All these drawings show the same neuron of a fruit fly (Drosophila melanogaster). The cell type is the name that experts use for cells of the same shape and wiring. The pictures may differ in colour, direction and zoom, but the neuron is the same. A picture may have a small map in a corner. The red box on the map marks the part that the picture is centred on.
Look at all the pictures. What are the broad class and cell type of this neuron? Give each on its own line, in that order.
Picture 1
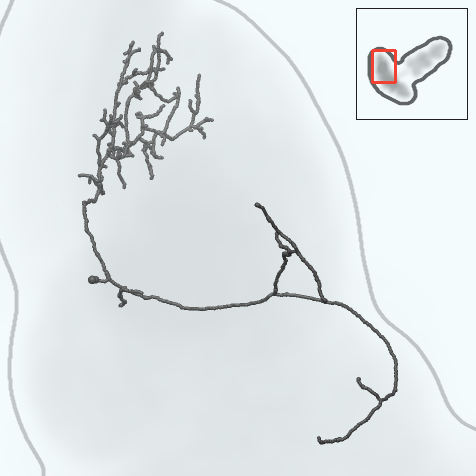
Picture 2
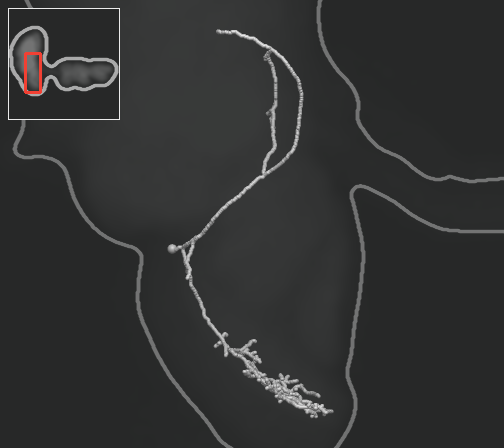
visual projection neuron
aMe5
